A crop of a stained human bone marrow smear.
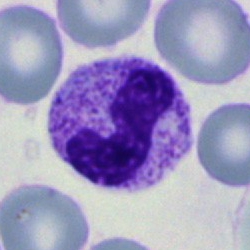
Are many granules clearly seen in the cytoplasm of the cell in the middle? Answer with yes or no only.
Yes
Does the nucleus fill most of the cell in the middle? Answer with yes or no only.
No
